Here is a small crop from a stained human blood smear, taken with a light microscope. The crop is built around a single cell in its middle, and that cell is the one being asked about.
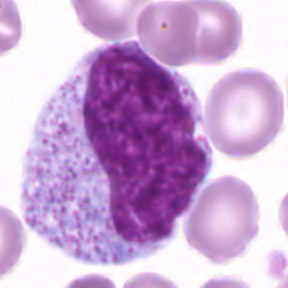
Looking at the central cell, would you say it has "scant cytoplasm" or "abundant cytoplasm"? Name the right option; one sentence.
Abundant cytoplasm fills the cell around its nucleus.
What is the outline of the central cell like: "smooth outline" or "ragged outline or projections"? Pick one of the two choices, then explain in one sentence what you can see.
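Smooth outline. The cell outline is rounded and smooth.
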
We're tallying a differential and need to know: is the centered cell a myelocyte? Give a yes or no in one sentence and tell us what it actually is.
Yes, the cell of interest in the middle is a myelocyte.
